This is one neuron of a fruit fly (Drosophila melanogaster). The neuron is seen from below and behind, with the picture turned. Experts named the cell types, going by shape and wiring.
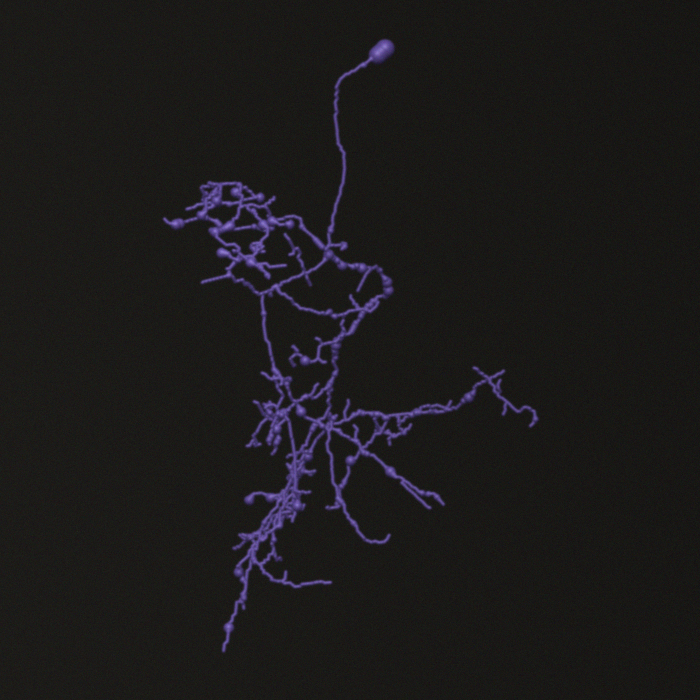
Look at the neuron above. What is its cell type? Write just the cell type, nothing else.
VES093_b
